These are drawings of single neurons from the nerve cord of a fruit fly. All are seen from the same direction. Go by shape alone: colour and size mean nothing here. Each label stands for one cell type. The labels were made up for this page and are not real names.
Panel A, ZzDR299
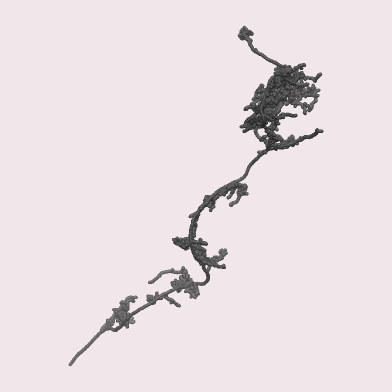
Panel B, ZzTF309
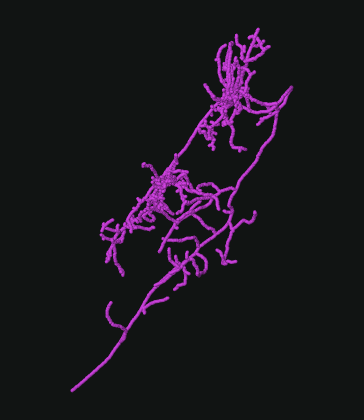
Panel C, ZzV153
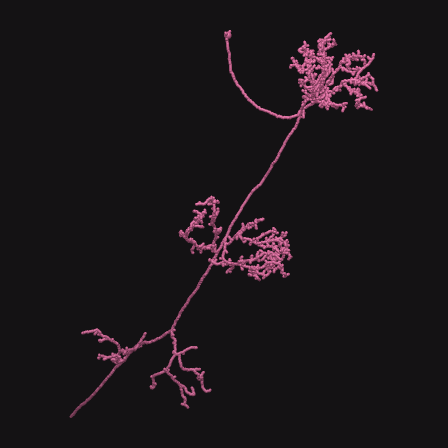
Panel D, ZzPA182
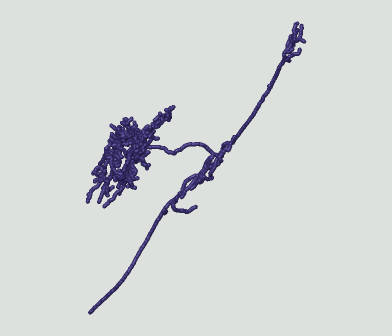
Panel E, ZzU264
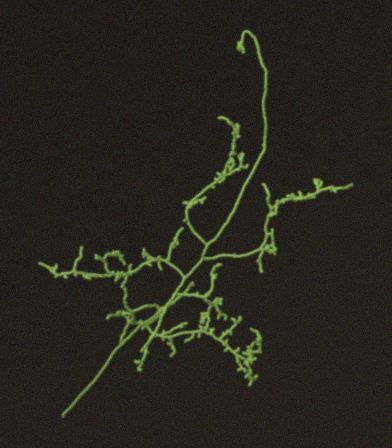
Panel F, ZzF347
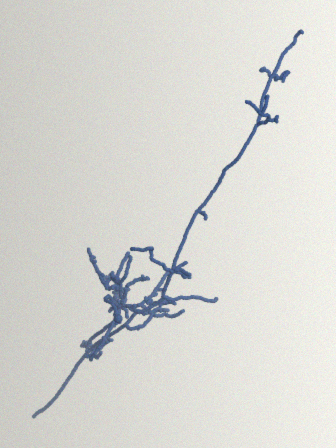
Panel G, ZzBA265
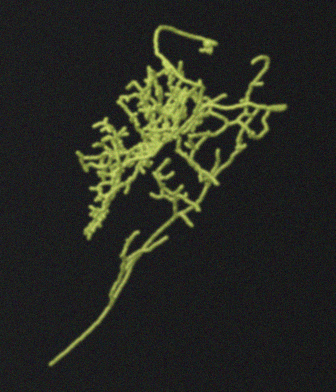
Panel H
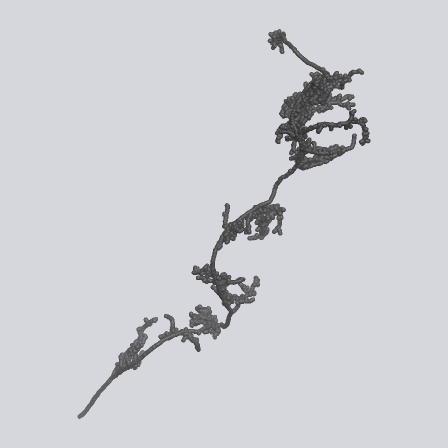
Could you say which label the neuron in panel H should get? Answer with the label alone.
ZzDR299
